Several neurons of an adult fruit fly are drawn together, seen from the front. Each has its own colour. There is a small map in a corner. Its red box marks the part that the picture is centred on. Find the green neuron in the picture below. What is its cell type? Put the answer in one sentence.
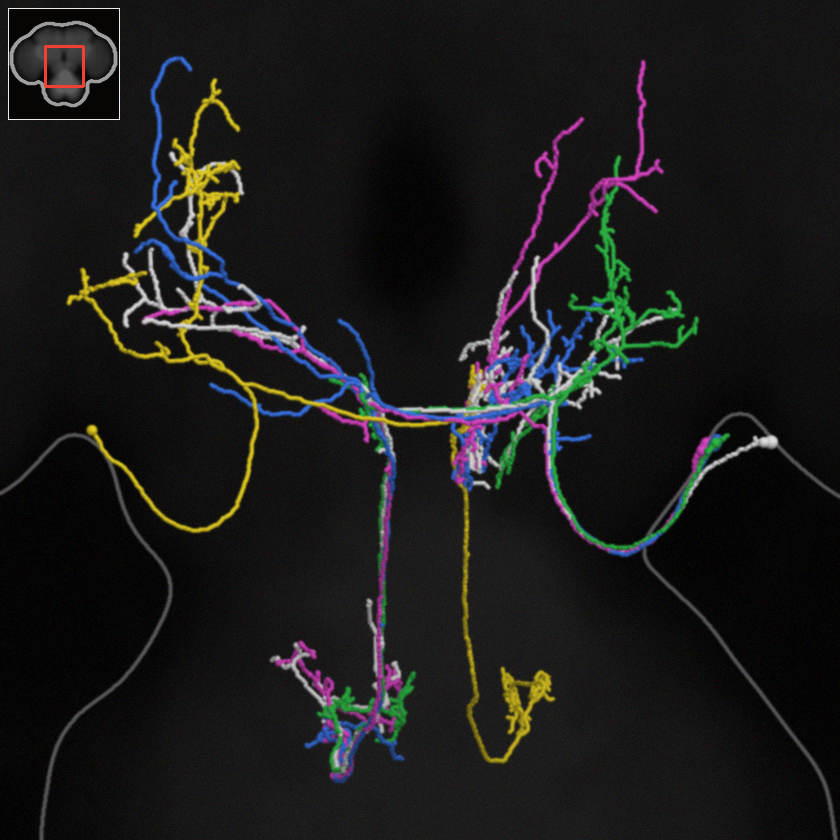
The cell type is DNge114.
